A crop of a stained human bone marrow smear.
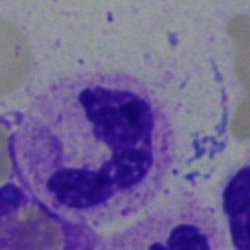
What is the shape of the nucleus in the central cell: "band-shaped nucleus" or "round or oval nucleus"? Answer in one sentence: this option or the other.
Its nucleus is stretched into a curved band instead of a compact mass, without separate lobes.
